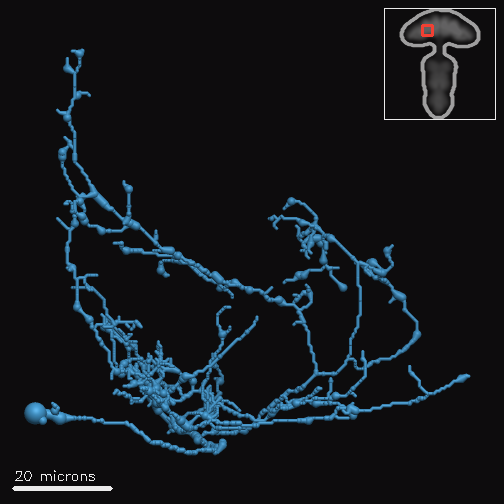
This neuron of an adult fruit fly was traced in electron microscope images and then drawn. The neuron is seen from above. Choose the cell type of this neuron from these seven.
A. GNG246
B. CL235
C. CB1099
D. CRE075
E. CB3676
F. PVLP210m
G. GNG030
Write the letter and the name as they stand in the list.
E. CB3676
